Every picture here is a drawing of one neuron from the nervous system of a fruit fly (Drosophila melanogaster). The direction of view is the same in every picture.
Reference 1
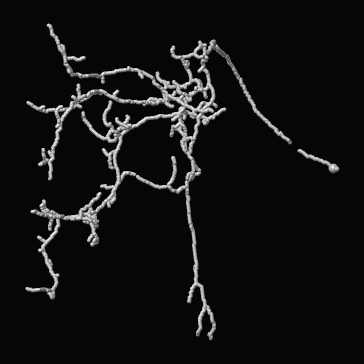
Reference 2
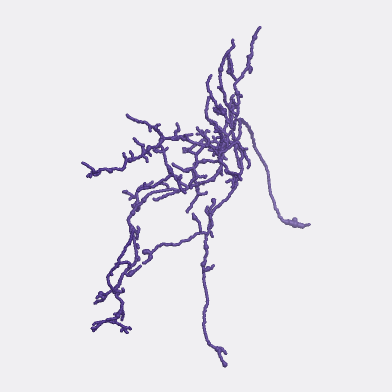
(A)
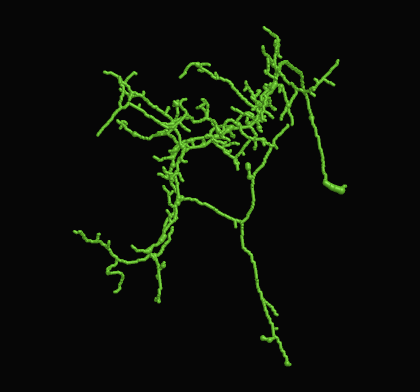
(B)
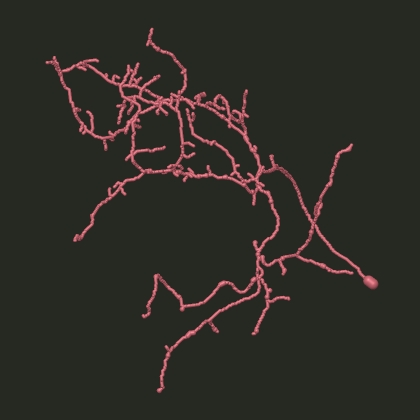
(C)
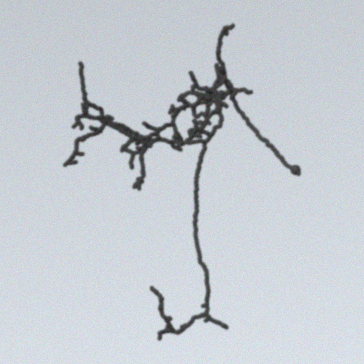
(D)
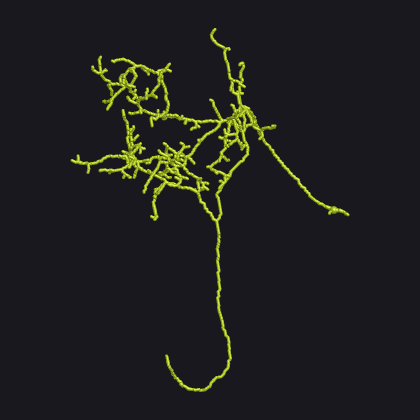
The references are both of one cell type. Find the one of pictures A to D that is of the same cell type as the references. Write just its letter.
A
